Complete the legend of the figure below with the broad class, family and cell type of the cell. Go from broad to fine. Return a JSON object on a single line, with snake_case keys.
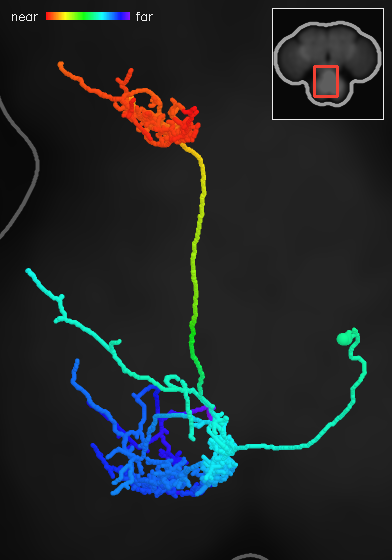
{"broad_class": "ascending neuron", "family": "hemilineage 09B", "cell_type": "AN09B020"}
